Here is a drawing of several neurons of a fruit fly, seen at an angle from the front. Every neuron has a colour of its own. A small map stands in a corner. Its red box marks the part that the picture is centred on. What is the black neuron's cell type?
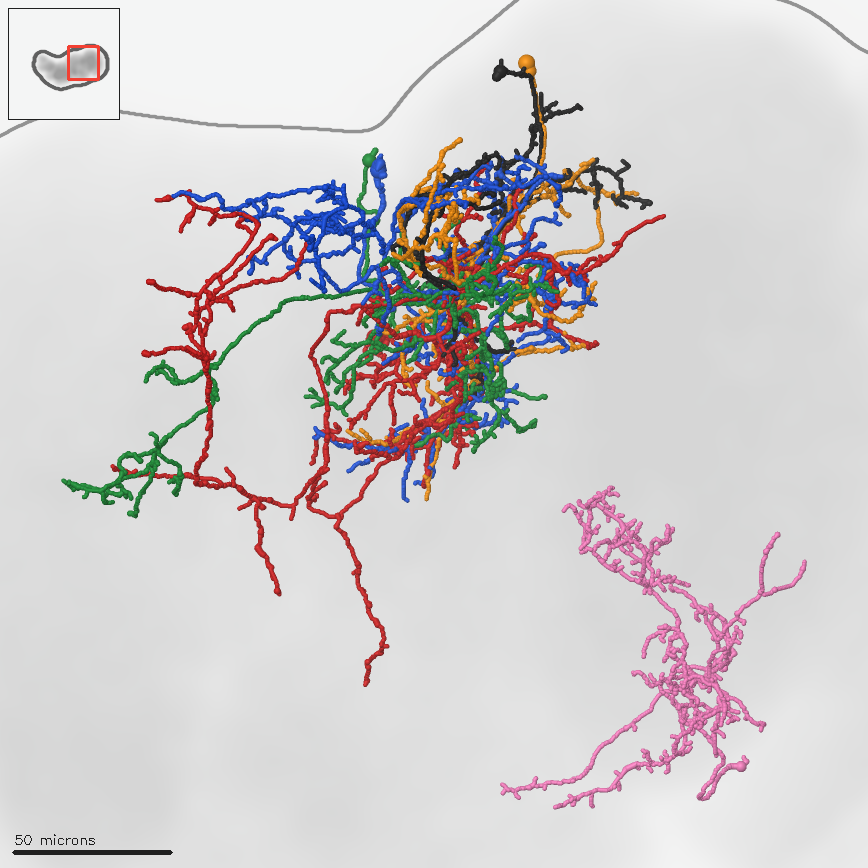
SMP427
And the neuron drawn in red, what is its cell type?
PS146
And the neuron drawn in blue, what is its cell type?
SMP501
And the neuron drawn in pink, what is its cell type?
SAD023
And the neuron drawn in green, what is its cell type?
CL235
